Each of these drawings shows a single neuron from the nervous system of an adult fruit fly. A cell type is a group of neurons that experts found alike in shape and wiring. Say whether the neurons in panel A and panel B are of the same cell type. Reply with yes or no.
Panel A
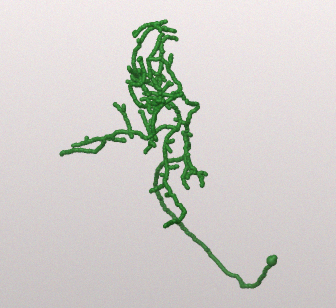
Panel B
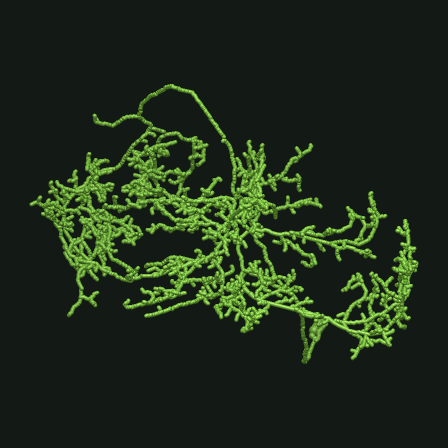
no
